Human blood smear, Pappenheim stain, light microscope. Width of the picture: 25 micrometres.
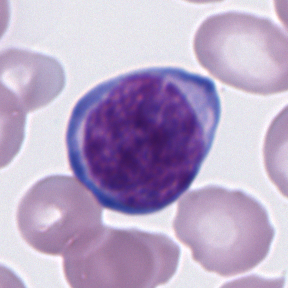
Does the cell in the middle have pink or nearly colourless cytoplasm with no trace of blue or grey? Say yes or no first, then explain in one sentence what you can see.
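No. The cytoplasm is a deep blue rim that is widest at the upper right of the nucleus.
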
